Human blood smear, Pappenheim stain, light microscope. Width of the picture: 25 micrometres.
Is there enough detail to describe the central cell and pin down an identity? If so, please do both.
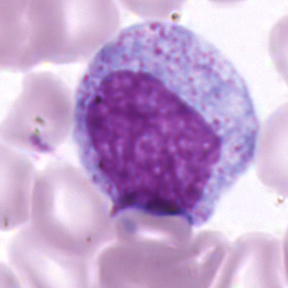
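Outline roughly round, edge smooth. Nucleus off-centre, toward the lower left. Chromatin fine and evenly spread, not coarsely clumped. Fine reddish-purple granules scattered through the cytoplasm. Cell: promyelocyte.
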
